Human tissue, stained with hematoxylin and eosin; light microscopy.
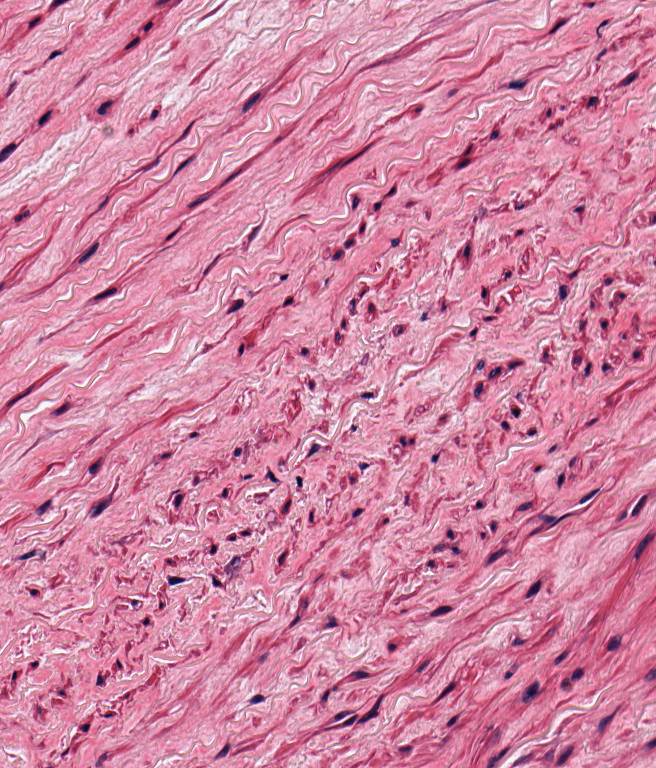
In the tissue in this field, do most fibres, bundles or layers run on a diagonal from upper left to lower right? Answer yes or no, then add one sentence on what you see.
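No. Bundles of fibres run across the whole field diagonally from lower left to upper right.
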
